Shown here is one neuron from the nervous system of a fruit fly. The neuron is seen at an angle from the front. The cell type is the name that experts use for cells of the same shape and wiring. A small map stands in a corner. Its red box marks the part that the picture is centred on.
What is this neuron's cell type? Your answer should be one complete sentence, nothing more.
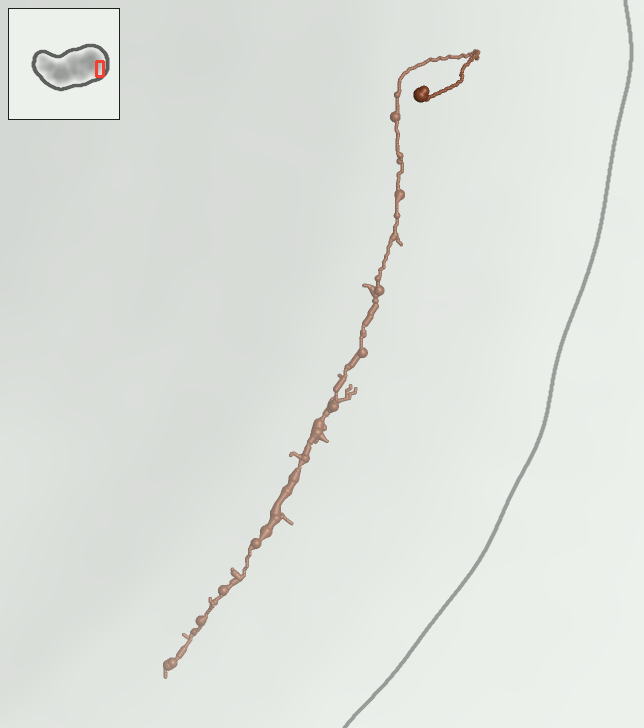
In the scheme of cell types, this neuron is Dm3c.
